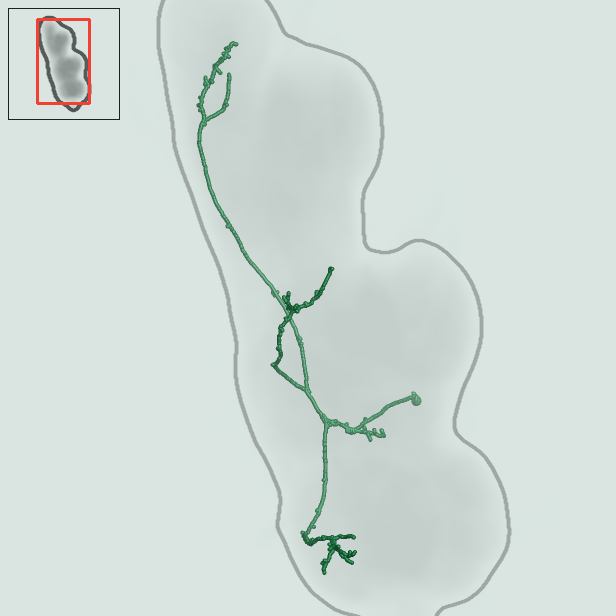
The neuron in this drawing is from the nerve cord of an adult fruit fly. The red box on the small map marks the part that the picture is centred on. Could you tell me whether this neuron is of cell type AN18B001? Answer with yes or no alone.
no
